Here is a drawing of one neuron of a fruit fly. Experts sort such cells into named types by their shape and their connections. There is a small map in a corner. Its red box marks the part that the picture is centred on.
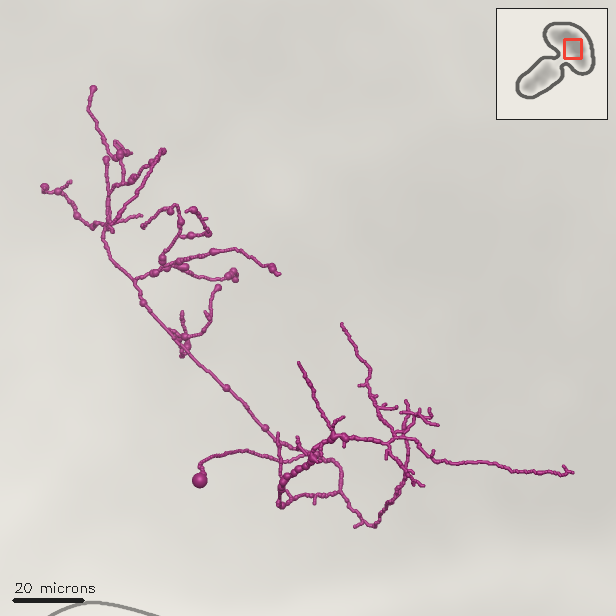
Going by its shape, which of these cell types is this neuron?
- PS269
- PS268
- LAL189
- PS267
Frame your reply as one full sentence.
To the cell type PS267 belongs this neuron.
